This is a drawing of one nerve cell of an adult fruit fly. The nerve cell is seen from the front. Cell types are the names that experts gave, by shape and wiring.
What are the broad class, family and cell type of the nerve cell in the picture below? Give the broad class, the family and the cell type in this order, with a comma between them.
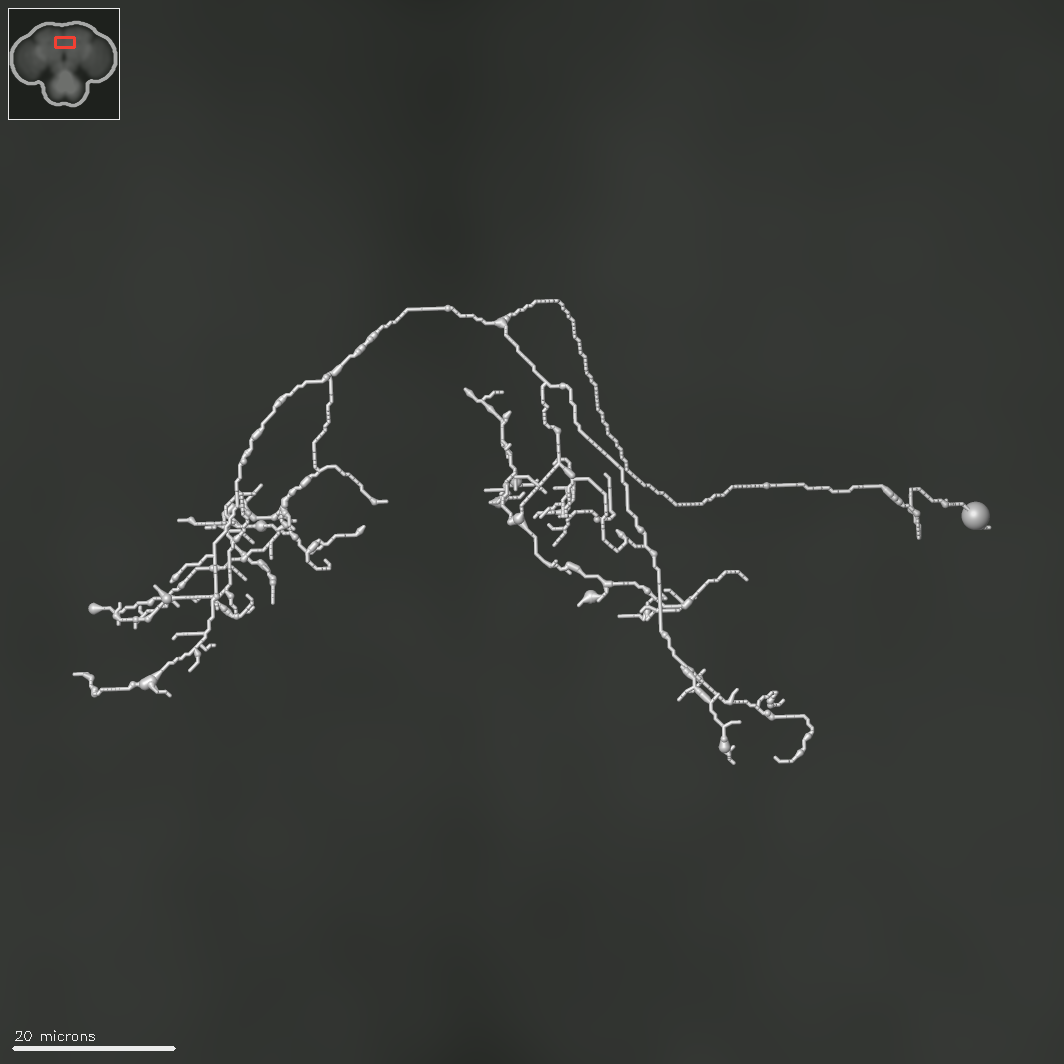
central-brain intrinsic neuron, hemilineage DM6_dorso_medial, FB4Z_b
